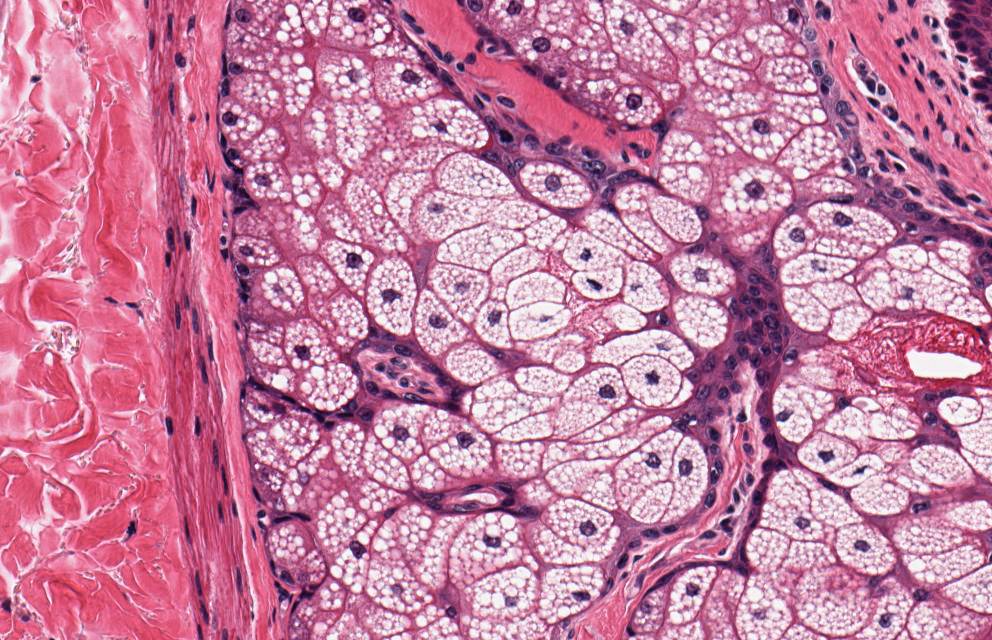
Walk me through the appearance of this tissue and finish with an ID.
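First, layout: from left-centre to the right edge, most of the field is lobules of pale cells divided by thin, dark strands. Second: bubbly, finely vacuolated cytoplasm surrounds one round, central nucleus. Third: small dark-nucleated cells with scant cytoplasm line each lobule. Fourth: lobules solid, with no central lumen. This is skin of the suprapubic region.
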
